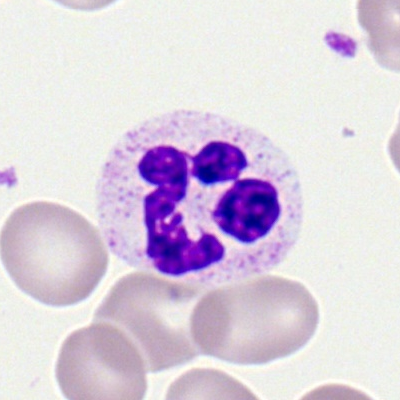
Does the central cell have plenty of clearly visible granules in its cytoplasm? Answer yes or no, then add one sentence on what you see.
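Yes. Fine pinkish-lilac granules are scattered evenly through the cytoplasm.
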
